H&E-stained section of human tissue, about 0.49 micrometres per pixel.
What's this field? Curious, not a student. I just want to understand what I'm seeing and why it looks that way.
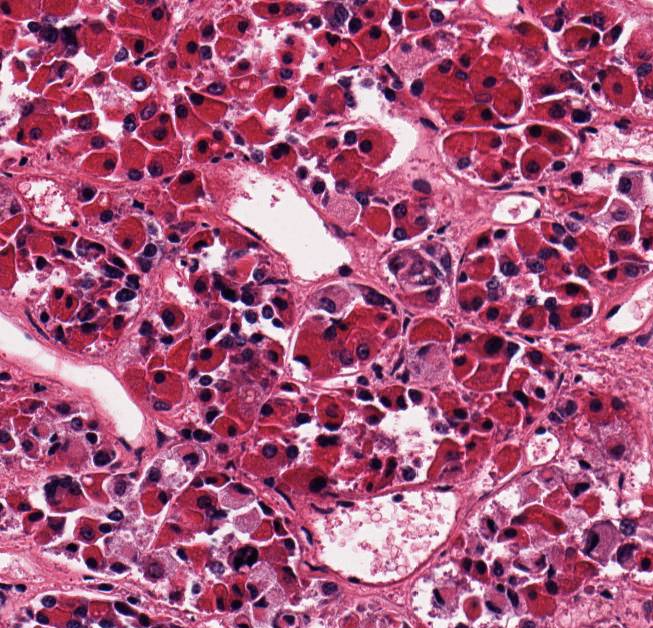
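Item one, the tissue: pars distalis of the pituitary. Item two: cells lie throughout in rounded nests and short cords outlined by thin pink fibrous septa.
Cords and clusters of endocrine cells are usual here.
Item three: most cells are large and polygonal, with abundant deep red granular cytoplasm. Item four: a thin-walled space at bottom centre holds pale red blood cells.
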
